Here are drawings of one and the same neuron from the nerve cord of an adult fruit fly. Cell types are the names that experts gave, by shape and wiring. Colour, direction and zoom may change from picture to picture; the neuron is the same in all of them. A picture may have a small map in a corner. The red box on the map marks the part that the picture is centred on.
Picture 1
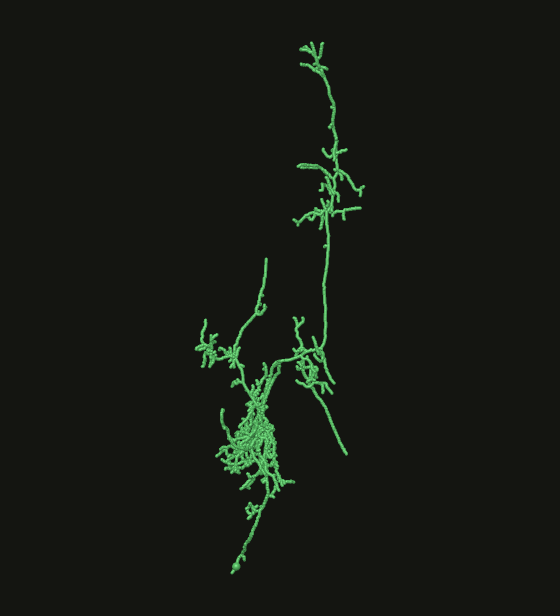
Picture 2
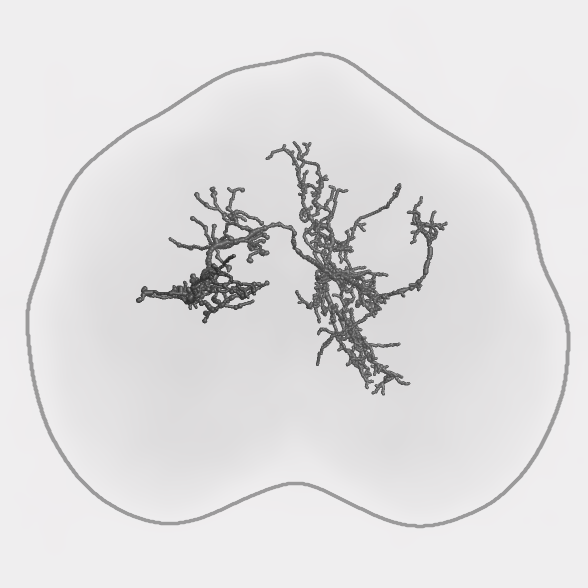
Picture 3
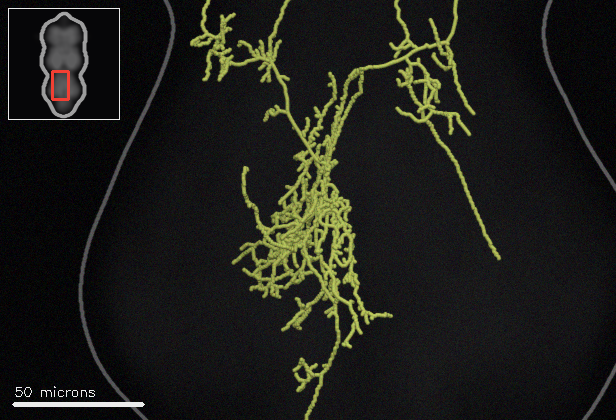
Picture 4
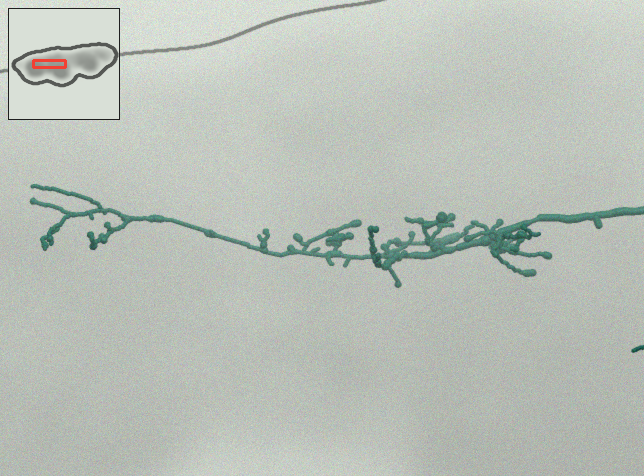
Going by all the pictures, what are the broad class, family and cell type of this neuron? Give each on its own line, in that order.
ascending neuron
hemilineage 06B
IN06B027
